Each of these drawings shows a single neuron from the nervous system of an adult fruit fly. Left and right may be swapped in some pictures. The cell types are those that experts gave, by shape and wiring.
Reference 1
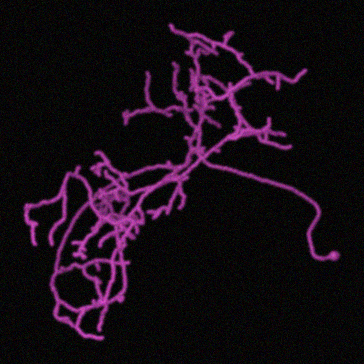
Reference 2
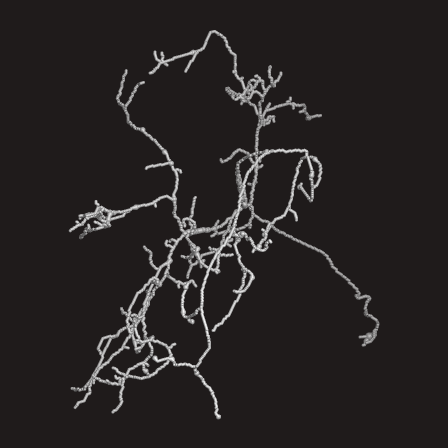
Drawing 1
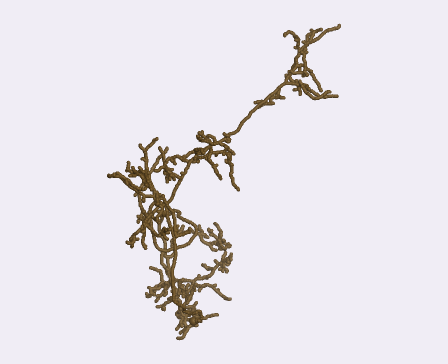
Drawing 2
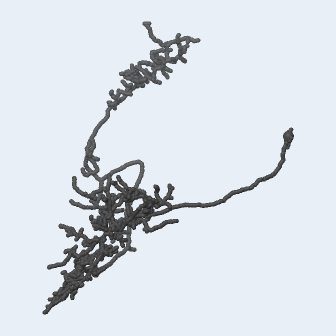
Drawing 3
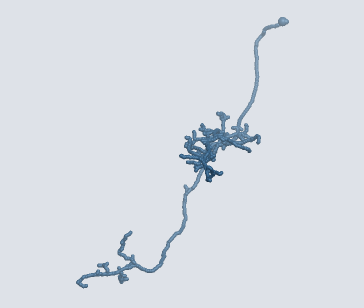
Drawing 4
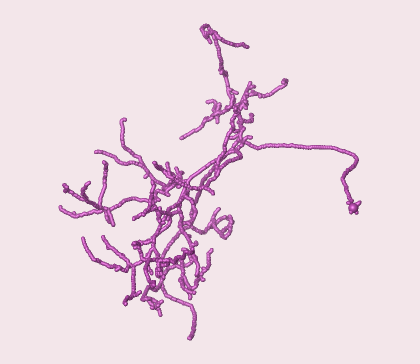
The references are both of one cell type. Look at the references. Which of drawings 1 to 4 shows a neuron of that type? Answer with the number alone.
4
